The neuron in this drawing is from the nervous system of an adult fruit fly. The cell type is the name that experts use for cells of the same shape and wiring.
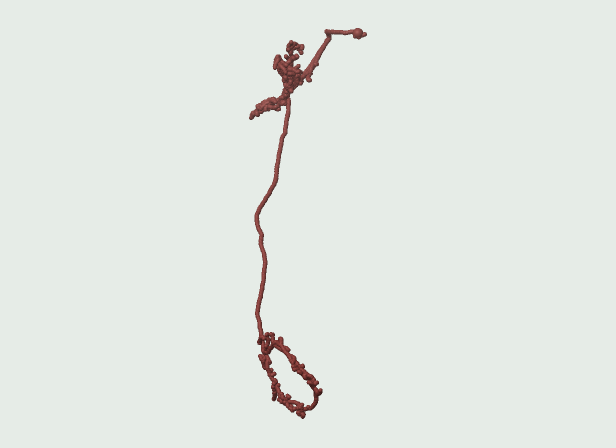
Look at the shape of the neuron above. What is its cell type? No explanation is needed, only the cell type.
AN09B017a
